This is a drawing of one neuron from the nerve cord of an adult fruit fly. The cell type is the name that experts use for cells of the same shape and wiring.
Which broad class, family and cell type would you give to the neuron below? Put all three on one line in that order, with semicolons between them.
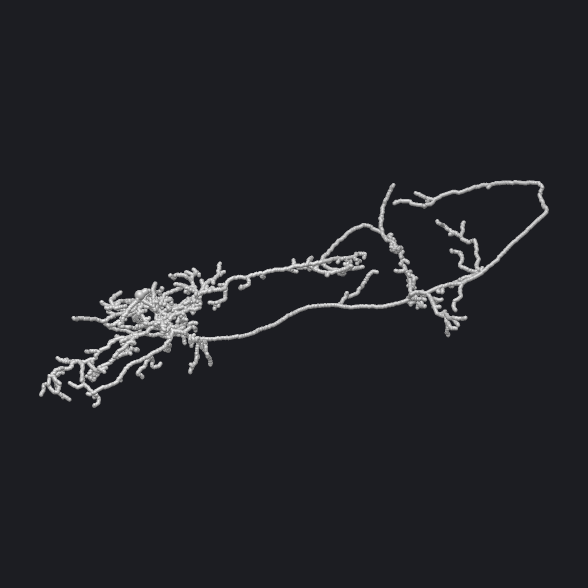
nerve-cord intrinsic neuron; hemilineage 17B; IN17B014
